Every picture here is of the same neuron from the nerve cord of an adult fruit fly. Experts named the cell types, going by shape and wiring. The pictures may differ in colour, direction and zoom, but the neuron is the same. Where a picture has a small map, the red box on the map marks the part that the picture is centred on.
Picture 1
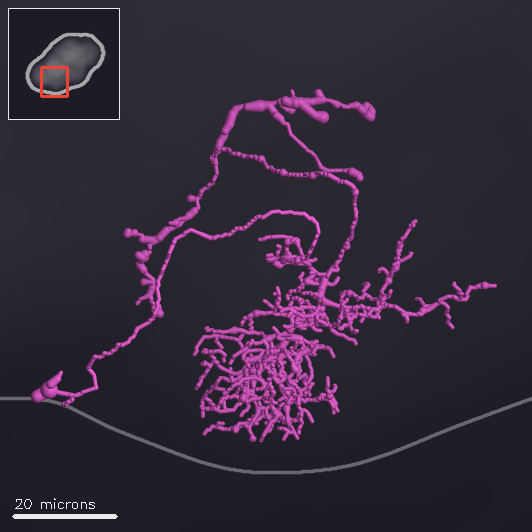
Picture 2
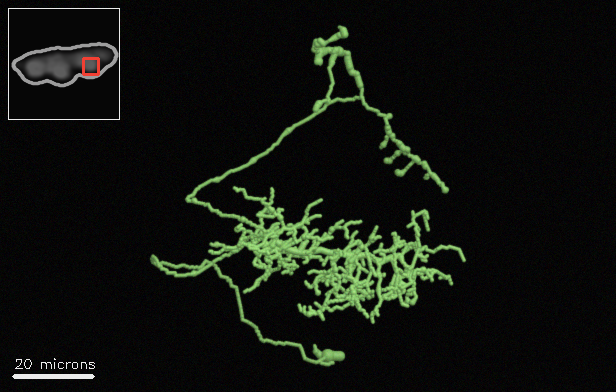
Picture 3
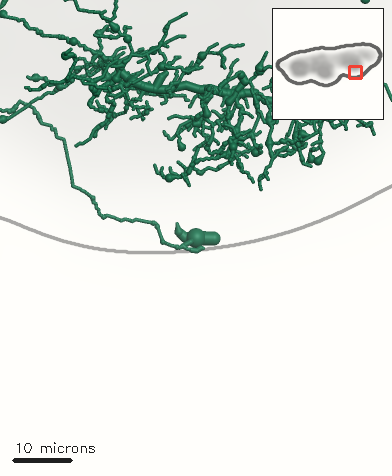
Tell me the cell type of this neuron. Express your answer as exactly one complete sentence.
Cell type IN14A015 is what this neuron is.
